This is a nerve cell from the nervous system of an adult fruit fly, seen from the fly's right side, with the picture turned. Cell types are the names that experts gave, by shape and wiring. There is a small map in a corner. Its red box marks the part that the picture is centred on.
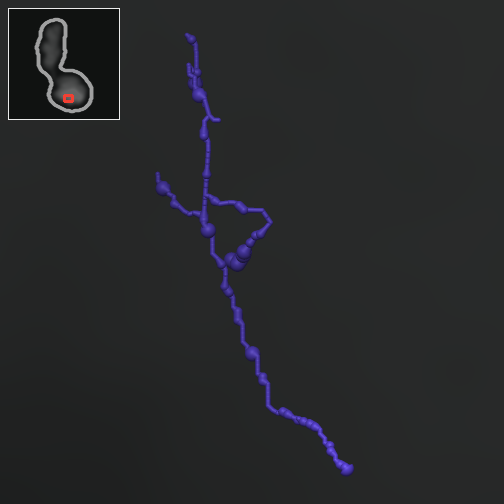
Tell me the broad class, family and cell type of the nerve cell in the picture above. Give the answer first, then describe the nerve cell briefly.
This is a sensory neuron entering the brain. The name of its family is class olfactory. The cell type is ORN_V. The drawing shows no cell body. There are a dozen or fewer branch ends.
